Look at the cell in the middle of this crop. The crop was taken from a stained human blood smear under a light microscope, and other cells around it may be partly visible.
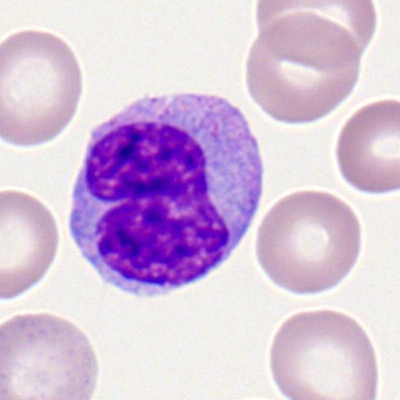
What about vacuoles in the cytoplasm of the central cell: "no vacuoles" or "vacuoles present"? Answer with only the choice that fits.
No vacuoles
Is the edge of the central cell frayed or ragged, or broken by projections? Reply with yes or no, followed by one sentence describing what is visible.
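No. The cell outline is smooth and roughly round.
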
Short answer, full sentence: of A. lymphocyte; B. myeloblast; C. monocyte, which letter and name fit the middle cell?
The cell right in the middle is a monocyte, so option C is the one.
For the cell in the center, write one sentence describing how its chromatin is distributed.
Here the nuclear chromatin is coarsely clumped.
